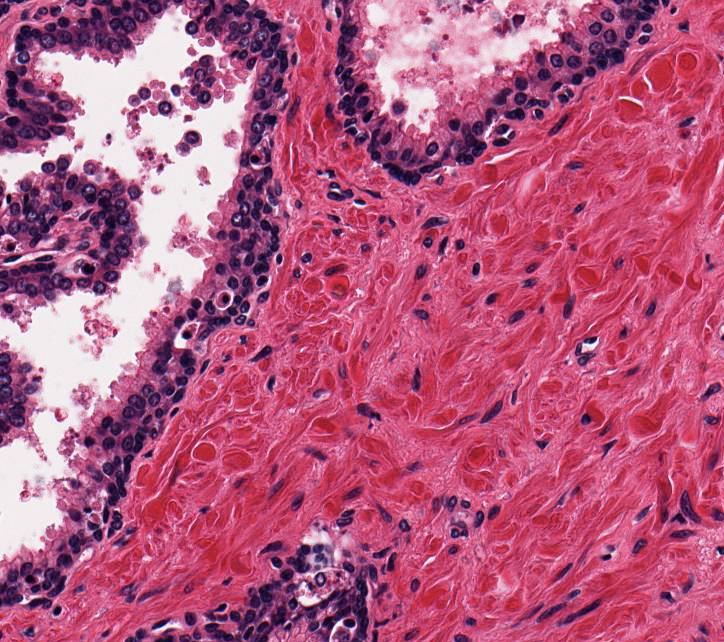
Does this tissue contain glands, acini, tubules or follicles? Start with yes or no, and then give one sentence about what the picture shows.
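Yes. Glandular spaces lie along the left edge and top of the field, while dense pink stroma fills the centre and right.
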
